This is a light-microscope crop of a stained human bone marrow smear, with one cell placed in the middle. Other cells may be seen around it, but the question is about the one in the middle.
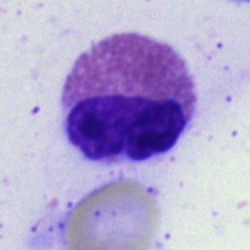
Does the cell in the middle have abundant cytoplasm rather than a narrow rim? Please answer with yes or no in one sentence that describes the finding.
Yes, there is abundant cytoplasm in this cell.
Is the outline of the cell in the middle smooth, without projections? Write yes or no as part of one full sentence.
Yes, neither ragged parts nor projections, blebs or tags mark the edge of the cell.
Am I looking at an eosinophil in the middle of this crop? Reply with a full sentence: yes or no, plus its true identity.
Yes, the cell placed centrally within the crop is an eosinophil.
